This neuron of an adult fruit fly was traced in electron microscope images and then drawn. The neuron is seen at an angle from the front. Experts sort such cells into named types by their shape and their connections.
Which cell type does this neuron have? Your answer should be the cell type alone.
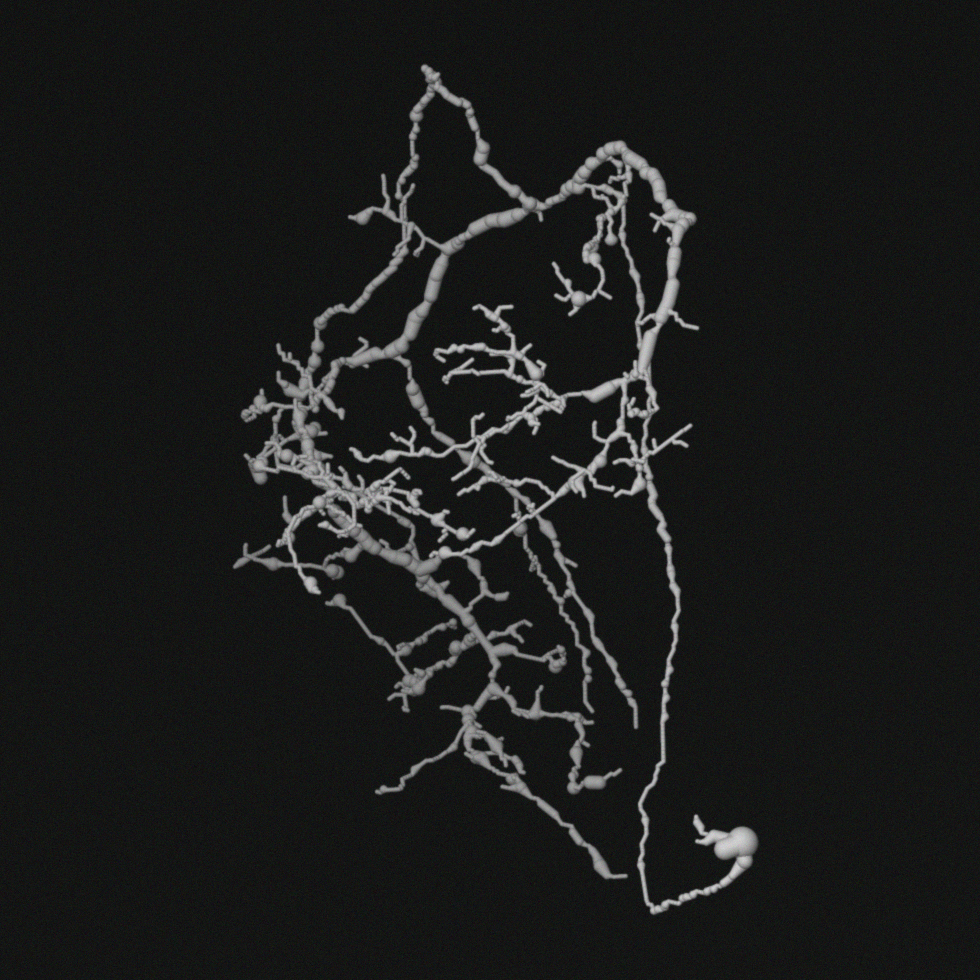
SLP136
